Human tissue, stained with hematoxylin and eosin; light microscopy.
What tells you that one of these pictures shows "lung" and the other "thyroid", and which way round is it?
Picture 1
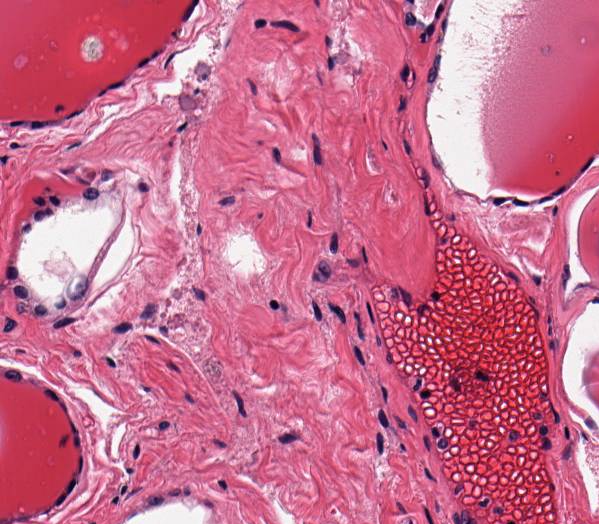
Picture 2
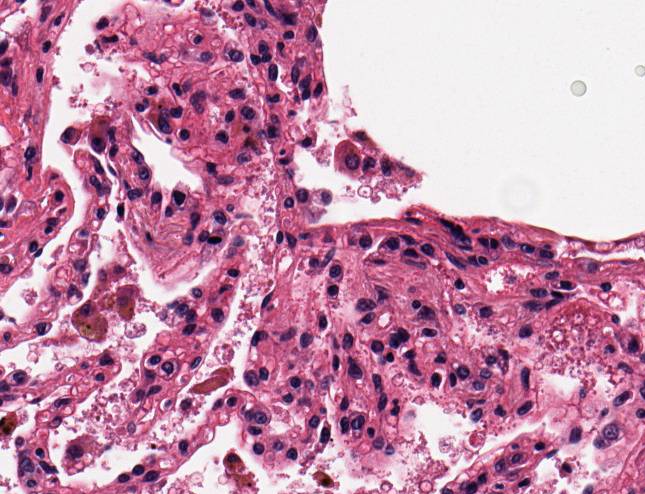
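Of the two, picture 1 is thyroid and picture 2 is lung. Picture 1 has round, pink-filled spaces at the corners and edges of the field, with a broad band of fibrous tissue running through the centre between them.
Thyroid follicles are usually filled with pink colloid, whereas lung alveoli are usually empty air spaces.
The narrow spaces of picture 2 hold pale pink granular debris, scattered loose cells and, mostly in the left half of the field, rounded cells with golden-brown granular pigment in their cytoplasm. The pink-filled spaces in picture 1 are lined by a single layer of flattened cells with dark, elongated nuclei. Its central stroma is made of wavy pink collagen bundles with scattered spindle-shaped nuclei, and a small thin-walled vessel with a mostly empty lumen lies at the left side of the field, near mid-height. In picture 2 the septa contain many cells with elongated, spindle-shaped nuclei set in pink stroma, and no fat cells are present anywhere.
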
